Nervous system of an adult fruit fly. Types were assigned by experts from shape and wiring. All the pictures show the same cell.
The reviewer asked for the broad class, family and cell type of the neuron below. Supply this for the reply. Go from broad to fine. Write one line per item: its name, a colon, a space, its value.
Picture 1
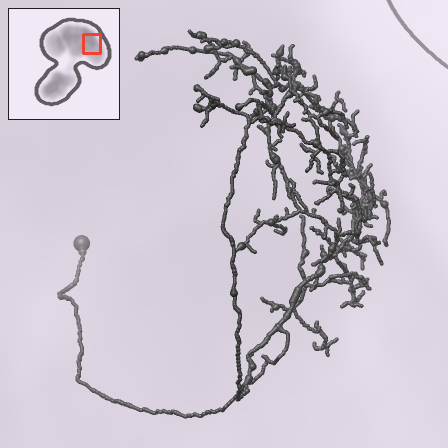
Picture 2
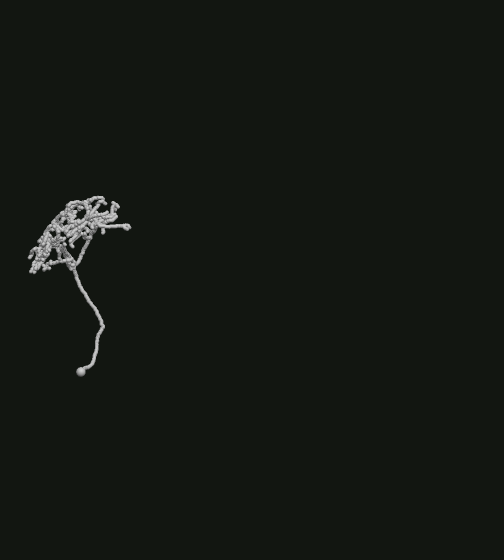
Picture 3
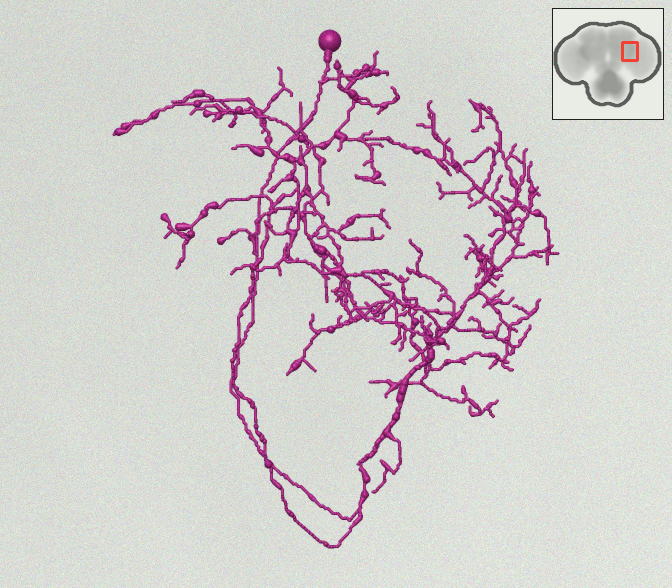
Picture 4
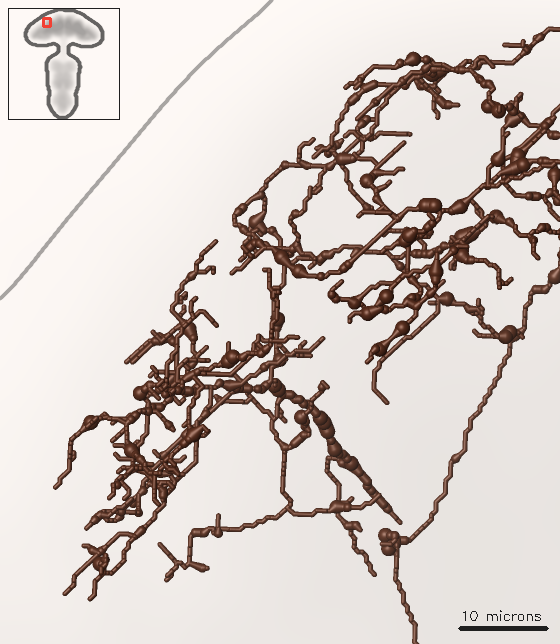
broad class: central-brain intrinsic neuron
family: hemilineage VLPp1
cell type: AVLP558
